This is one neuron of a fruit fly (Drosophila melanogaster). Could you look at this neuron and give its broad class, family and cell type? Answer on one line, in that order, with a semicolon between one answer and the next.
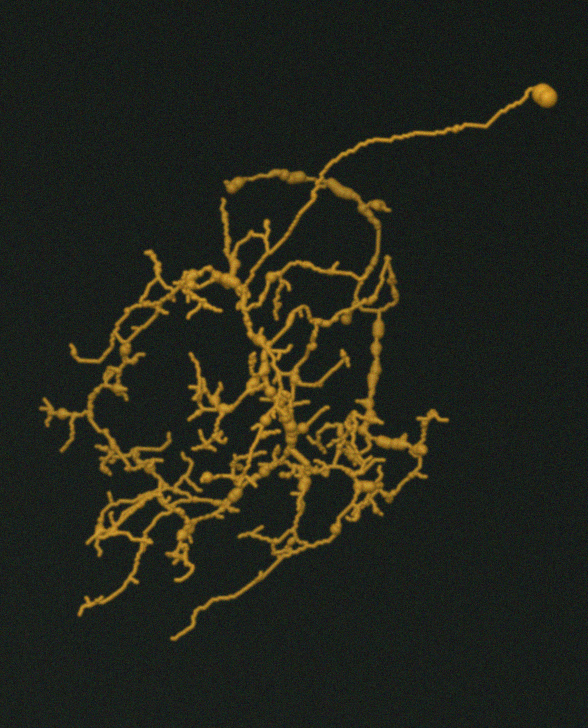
nerve-cord intrinsic neuron; hemilineage 20A.22A; IN20A.22A047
